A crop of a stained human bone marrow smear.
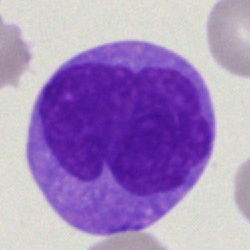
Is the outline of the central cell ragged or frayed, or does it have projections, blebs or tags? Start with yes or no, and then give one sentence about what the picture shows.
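No. The cell surface has no projections.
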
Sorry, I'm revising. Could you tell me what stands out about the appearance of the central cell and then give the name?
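First, the nucleus fills most of the cell and sits toward its upper part. Second, the cytoplasm is pale lilac-blue, its rim widest below the nucleus. Third, fine, faint pinkish granules are scattered through the cytoplasm. The name for this cell is blast.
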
